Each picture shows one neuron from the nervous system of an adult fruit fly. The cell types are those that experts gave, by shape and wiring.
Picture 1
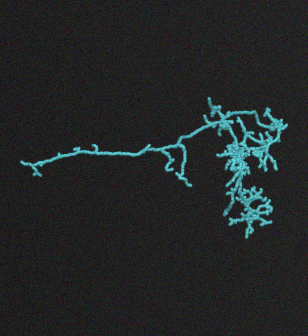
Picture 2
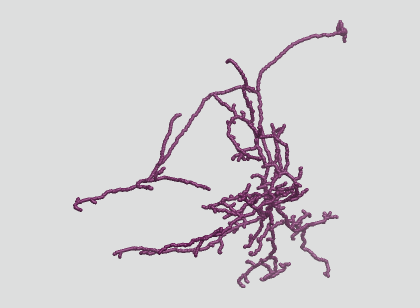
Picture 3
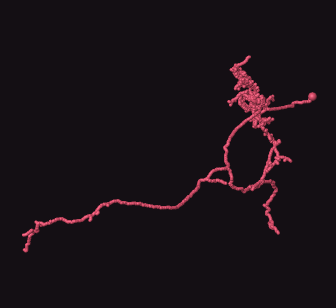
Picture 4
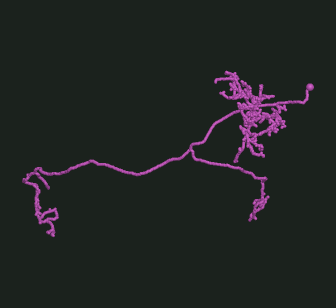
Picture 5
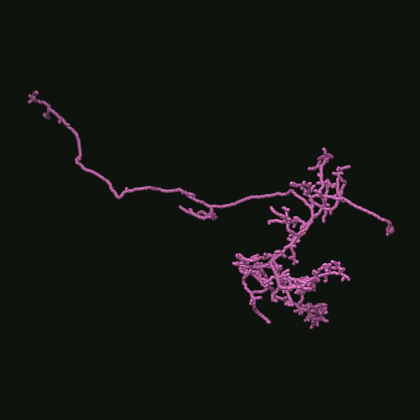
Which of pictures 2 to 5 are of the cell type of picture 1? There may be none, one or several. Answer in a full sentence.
Picture 5 is of the same cell type.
